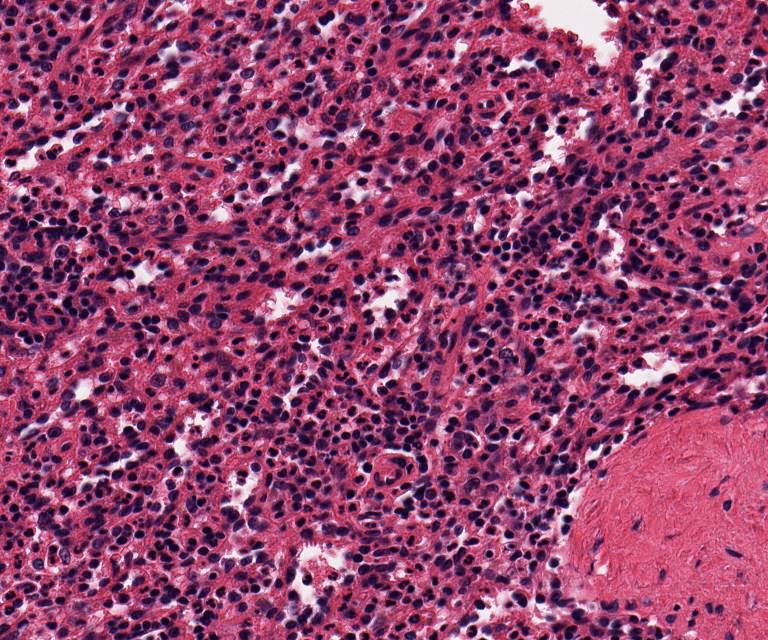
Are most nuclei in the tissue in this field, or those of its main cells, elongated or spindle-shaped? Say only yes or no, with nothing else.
No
